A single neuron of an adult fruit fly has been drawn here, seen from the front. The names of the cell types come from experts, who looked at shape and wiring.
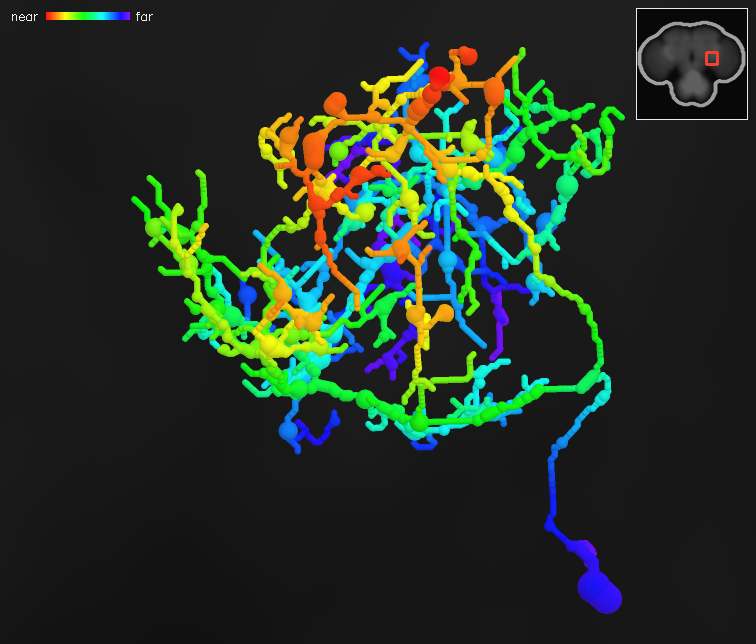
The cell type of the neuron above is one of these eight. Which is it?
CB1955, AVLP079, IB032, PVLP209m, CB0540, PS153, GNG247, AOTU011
CB1955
